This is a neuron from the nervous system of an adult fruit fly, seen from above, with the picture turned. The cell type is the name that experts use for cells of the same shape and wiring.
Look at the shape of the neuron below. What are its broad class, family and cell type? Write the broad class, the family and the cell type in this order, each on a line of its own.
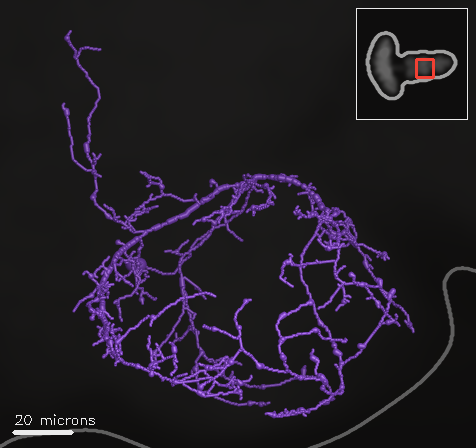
nerve-cord intrinsic neuron
hemilineage 04B
IN04B035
